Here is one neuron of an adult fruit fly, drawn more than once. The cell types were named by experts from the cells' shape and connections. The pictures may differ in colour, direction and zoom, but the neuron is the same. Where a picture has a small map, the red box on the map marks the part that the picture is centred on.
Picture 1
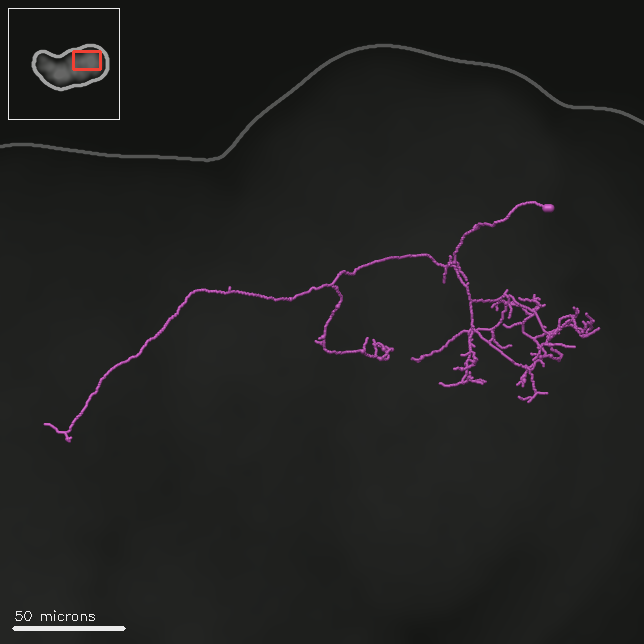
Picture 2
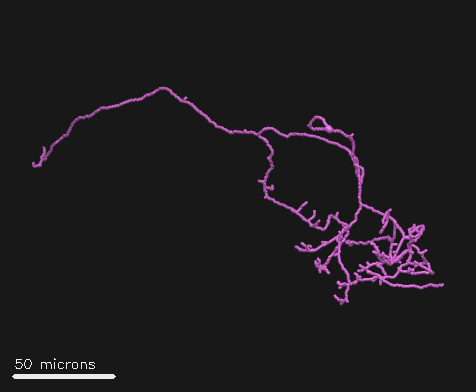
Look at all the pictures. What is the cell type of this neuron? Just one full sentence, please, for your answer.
This neuron counts as a member of the cell type AVLP051.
